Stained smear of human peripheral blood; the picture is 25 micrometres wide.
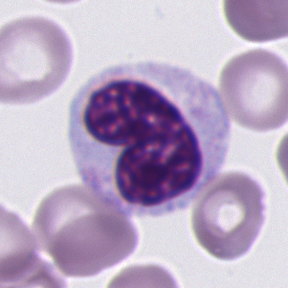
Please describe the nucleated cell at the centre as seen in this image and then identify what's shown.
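Taking each point in turn, the outline is round and its edge smooth. The nucleus is kidney-shaped, its notch on the left. The cytoplasm carries fine, faint lilac granules, like dust, and no clear vacuoles. The cell is a band neutrophil.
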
